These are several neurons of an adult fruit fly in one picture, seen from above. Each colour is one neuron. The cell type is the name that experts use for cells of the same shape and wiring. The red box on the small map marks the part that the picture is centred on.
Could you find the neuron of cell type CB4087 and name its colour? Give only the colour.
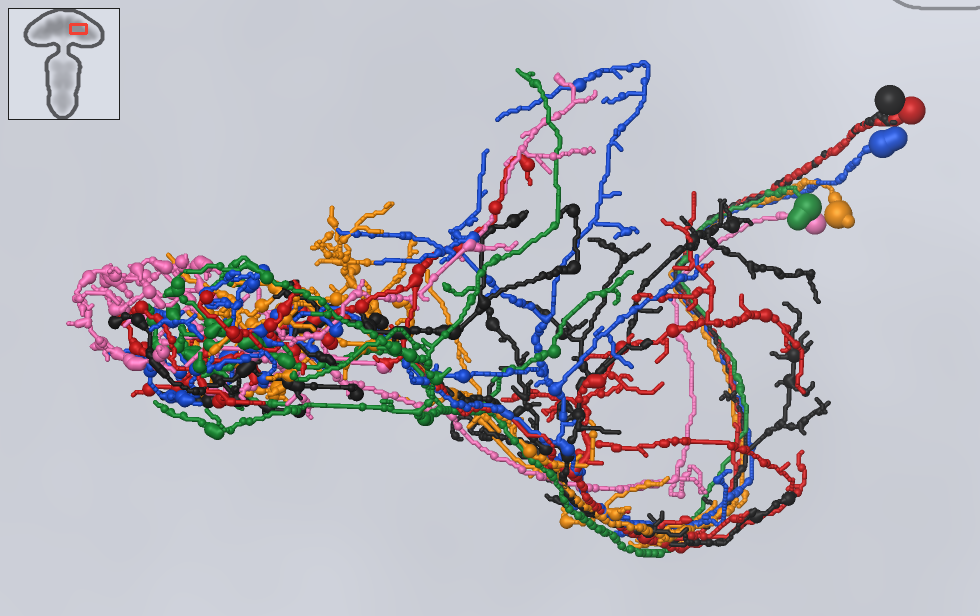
blue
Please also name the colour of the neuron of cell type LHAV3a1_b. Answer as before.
black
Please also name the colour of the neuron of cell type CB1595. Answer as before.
green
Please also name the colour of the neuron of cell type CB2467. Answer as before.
red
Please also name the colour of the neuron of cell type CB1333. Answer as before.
orange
